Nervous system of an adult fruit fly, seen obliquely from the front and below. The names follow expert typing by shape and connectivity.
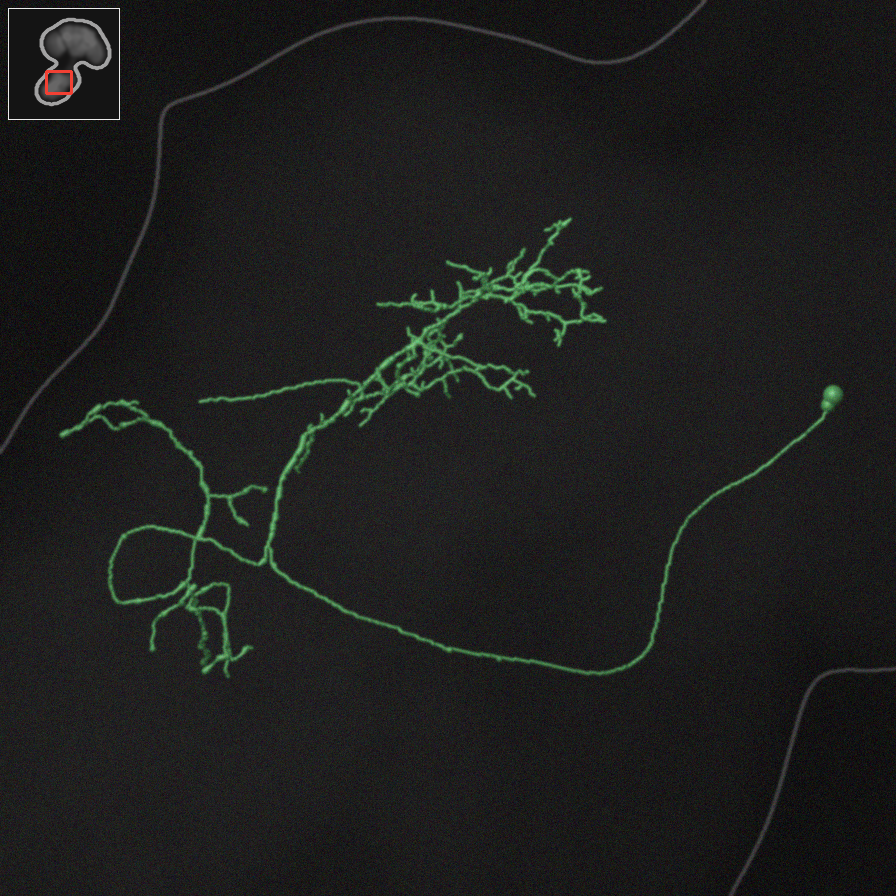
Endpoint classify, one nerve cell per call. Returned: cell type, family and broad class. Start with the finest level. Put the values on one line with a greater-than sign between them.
IN01A060 > hemilineage 01A > nerve-cord intrinsic neuron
